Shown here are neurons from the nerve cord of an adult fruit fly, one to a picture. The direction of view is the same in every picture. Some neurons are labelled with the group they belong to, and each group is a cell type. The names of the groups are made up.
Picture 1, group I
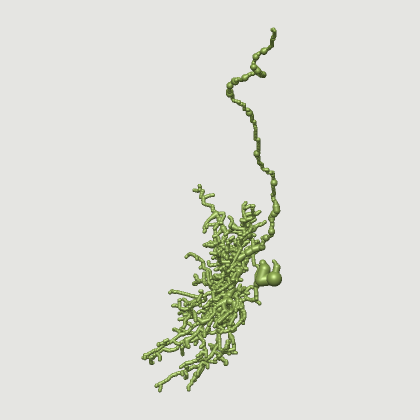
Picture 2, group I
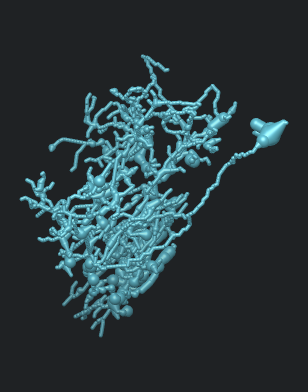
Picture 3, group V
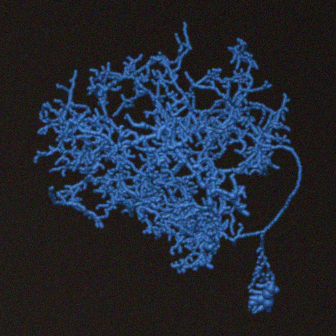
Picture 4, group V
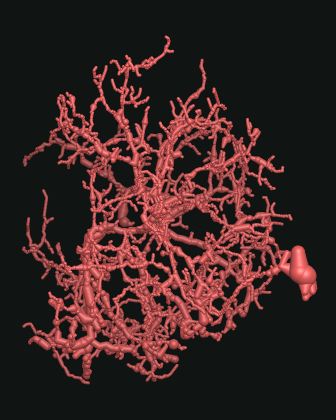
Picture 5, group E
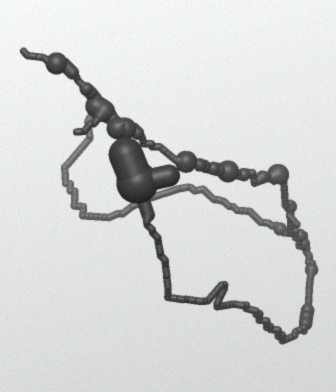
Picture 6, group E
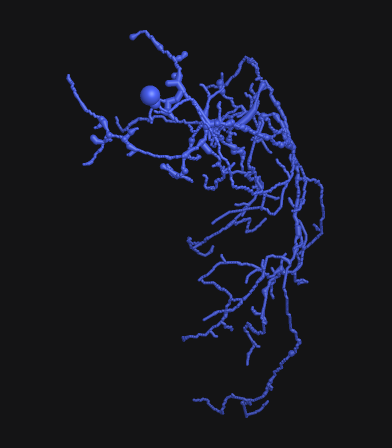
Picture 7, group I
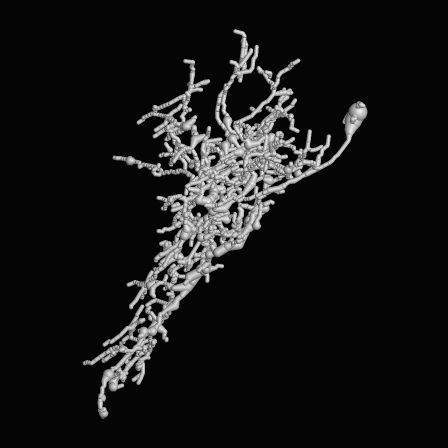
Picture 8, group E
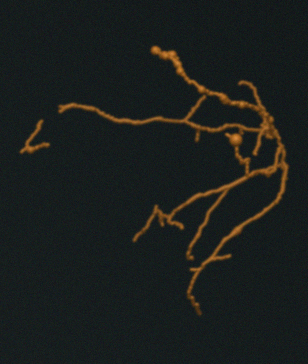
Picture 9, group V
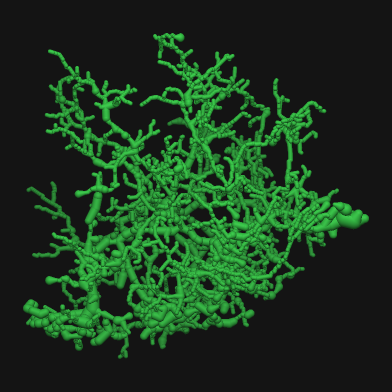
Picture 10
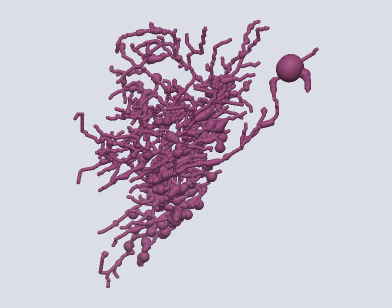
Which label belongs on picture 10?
group I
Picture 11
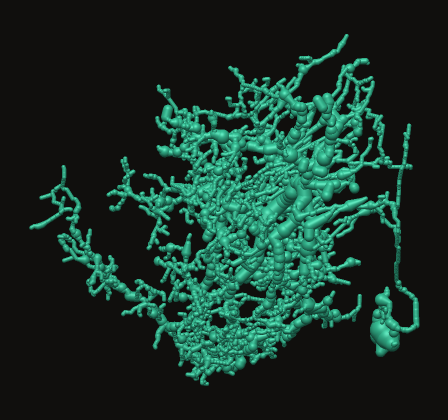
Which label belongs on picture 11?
group V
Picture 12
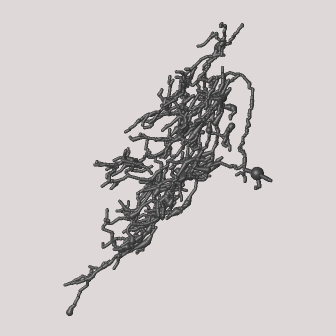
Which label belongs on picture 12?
group I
